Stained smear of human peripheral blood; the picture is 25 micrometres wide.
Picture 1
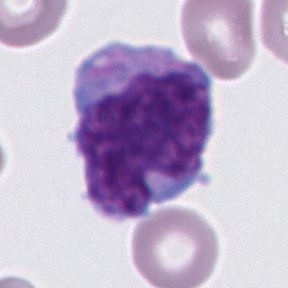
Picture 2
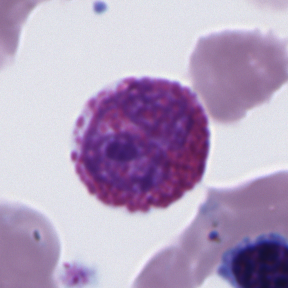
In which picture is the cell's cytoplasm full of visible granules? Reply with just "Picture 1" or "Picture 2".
Picture 2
